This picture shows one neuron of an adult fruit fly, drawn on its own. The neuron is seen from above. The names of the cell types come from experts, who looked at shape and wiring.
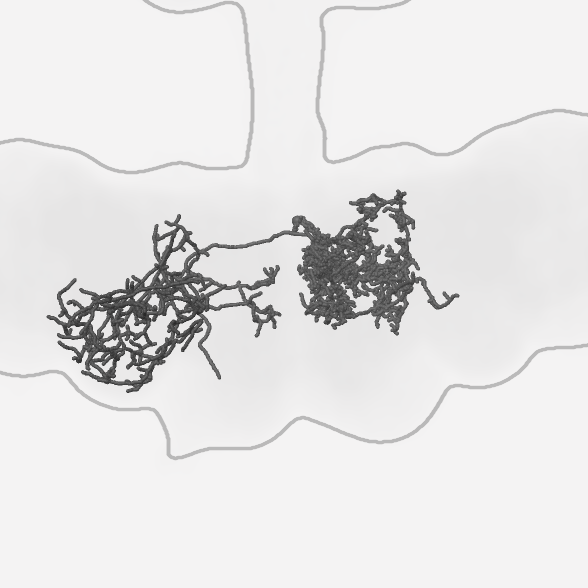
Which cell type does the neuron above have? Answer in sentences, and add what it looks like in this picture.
The cell type is GNG105. It is a central-brain intrinsic neuron. The picture shows dozens of branch ends. As drawn here it is wider than it is tall.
